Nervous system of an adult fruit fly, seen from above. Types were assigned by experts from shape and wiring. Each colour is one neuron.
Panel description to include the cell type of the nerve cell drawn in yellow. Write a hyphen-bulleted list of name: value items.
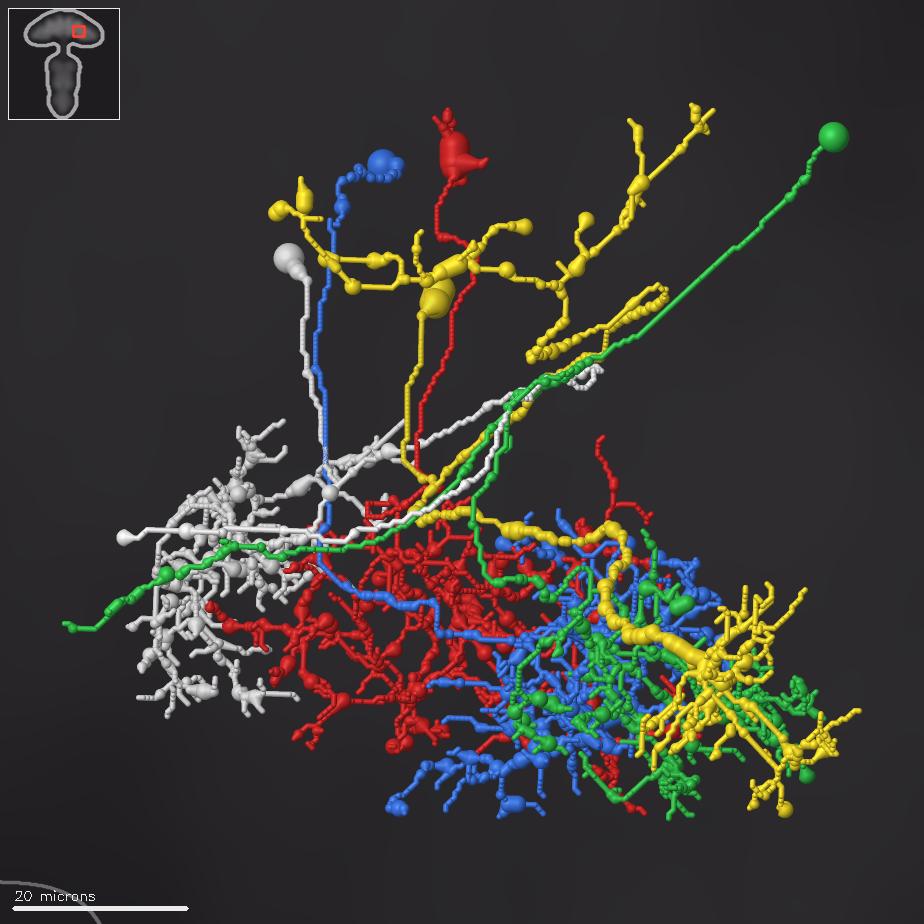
- cell type: LC16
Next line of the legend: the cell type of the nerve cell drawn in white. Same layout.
- cell type: LC20b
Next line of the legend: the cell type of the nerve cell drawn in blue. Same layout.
- cell type: Li34a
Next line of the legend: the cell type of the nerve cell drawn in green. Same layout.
- cell type: LC20a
